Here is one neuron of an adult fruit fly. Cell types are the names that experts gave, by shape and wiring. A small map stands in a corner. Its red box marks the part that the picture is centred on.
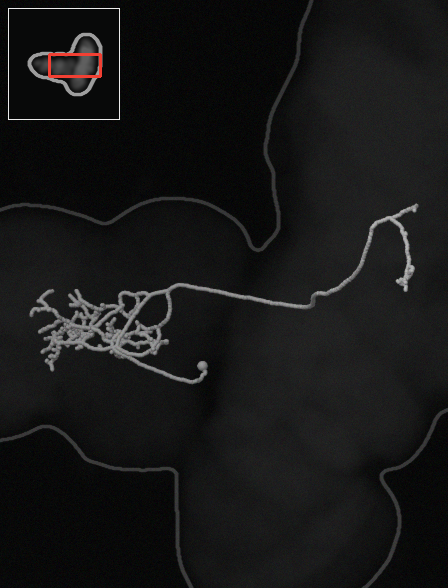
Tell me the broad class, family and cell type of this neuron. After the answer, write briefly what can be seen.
Its broad class is ascending neuron. Its family is hemilineage 07B. It is of cell type AN07B070. The cell body is in the middle of the picture. In this view it is wider than it is tall.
